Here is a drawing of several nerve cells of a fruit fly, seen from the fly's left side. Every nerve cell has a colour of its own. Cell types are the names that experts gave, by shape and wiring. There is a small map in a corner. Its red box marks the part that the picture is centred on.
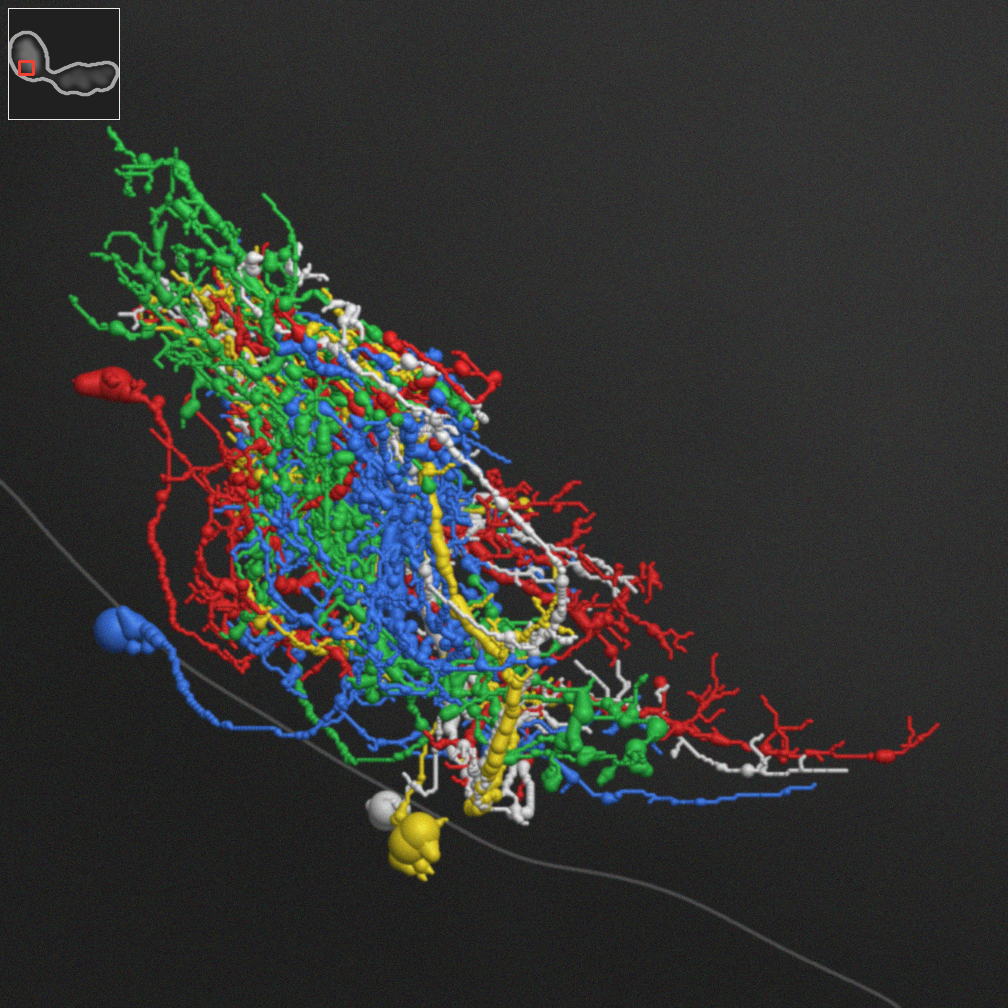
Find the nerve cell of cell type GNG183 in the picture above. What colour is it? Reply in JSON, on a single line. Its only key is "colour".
{"colour": "white"}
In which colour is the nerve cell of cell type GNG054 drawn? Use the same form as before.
{"colour": "blue"}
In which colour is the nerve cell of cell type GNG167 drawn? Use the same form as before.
{"colour": "yellow"}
